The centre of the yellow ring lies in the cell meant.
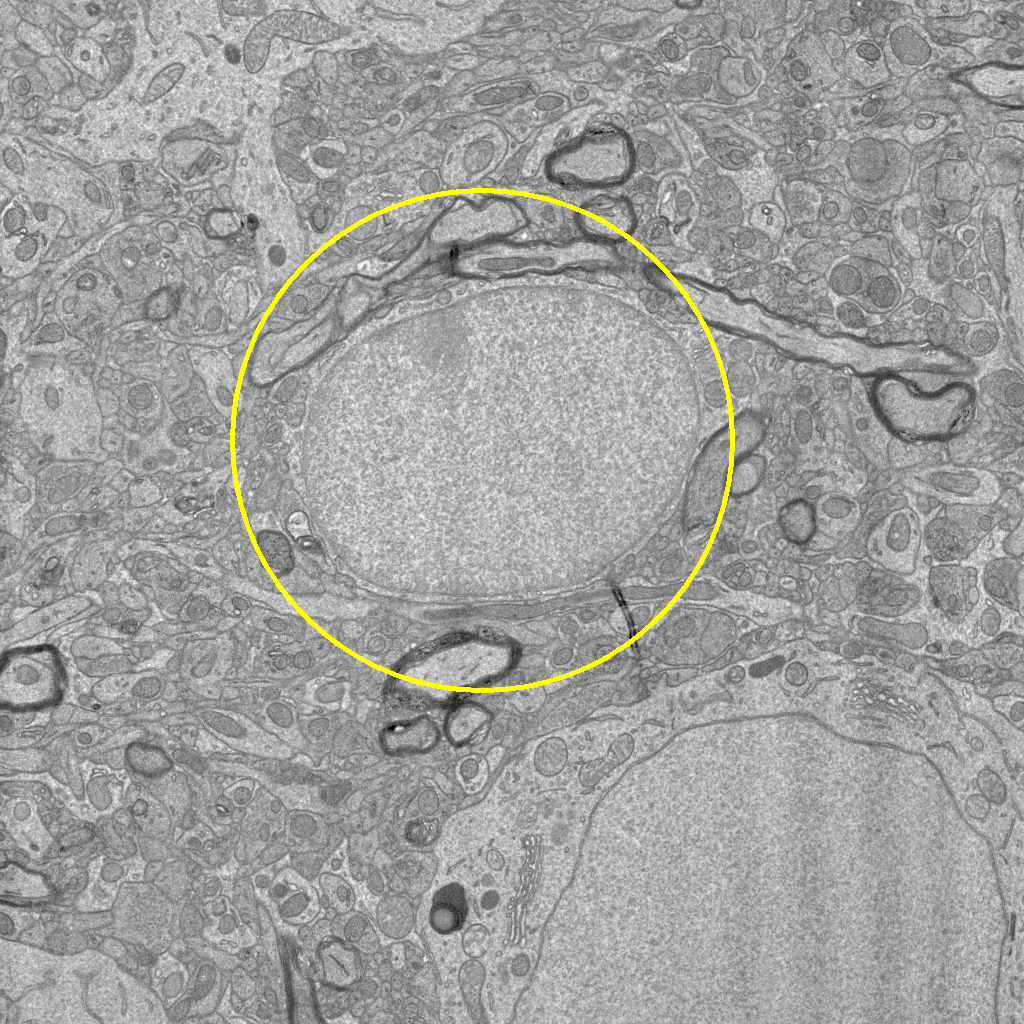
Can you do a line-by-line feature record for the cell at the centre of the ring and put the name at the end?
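Shape: the nucleus looks a smooth oval, wider than it is tall
Extent: its whole outline falls within the picture, as far as I can tell
Envelope: runs smoothly around, no deep infoldings that I can find
Chromatin: no thick dark band lining the inside of the envelope
Name: astrocyte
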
